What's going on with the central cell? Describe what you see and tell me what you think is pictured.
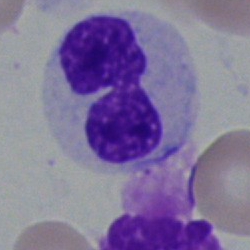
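A round, smooth outline encloses a nucleus of two lobes, the cleft between them opening to the left. Dark purple, clumped chromatin is dotted with small pale spots. Pale grey-blue cytoplasm forms a moderately wide rim, widest on the right. This is a segmented neutrophil.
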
